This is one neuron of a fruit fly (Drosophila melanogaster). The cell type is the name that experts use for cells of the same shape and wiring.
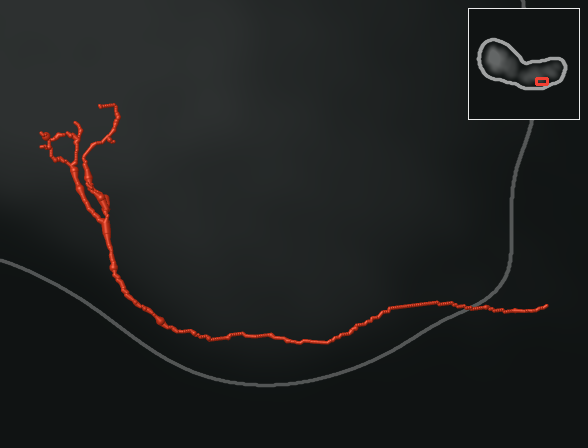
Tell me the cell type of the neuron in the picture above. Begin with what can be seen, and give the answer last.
No cell body is drawn. It has a dozen or fewer branch ends. Its broad class is sensory neuron entering the nerve cord. The cell type is SNta29.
